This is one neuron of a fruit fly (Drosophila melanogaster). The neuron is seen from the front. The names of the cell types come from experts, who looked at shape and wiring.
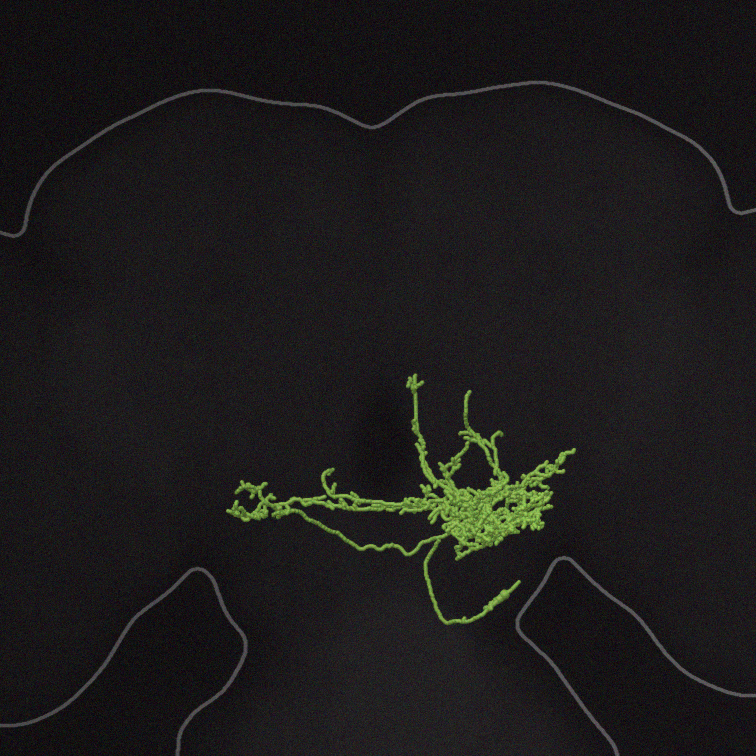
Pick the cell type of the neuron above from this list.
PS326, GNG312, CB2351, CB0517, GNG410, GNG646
CB0517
